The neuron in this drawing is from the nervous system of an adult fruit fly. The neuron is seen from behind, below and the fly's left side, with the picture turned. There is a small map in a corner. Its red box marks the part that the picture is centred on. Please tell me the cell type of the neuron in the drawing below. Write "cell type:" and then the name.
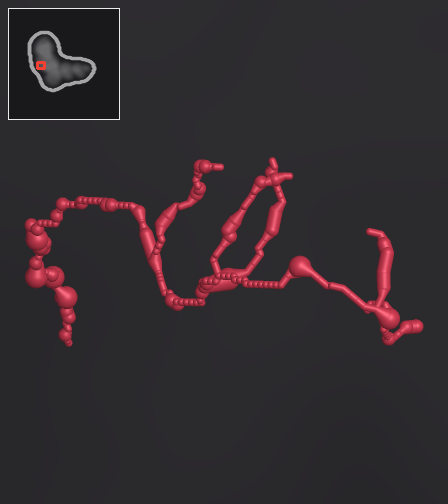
cell type: ORN_V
